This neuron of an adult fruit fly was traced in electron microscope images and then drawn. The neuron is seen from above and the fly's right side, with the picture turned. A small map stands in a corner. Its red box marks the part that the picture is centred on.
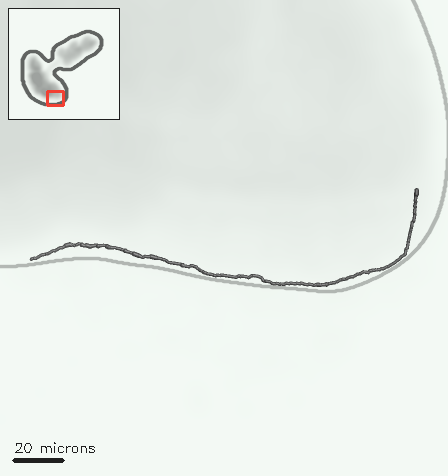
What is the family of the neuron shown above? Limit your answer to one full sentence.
Concerning family, this neuron is class visual.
